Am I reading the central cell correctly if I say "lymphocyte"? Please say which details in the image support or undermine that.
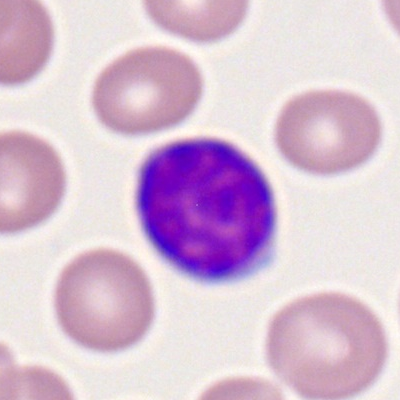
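Yes, lymphocyte is the right name for this cell, and monocyte is the name to set it against. Only a thin crescent of pale blue cytoplasm shows, mostly along the lower right edge.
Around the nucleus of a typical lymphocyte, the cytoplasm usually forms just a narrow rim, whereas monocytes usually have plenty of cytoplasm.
So the scant cytoplasm here speaks for lymphocyte and against monocyte. No granules are seen in the cytoplasm.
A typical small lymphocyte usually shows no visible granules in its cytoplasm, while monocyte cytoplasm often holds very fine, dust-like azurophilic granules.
No vacuoles are seen in the cell either.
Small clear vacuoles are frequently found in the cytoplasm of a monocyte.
The outline is smooth and nearly round, and the chromatin is dense and coarsely clumped, dark purple with paler patches between the clumps. Pale background separates the cell from the red cells around it, none of which it touches.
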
